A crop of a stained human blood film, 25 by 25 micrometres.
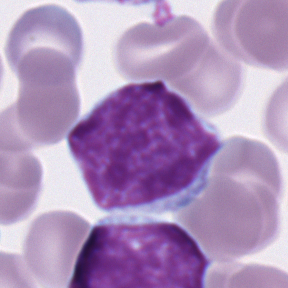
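Typical lymphocyte in a stained smear of peripheral blood. As I see it, the nucleus of this typical lymphocyte fills almost the whole cell, measures about 12 micrometres across and has no indentation or lobes. The cytoplasm shows only as a narrow pale, greyish rim, mainly along the lower right edge.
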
